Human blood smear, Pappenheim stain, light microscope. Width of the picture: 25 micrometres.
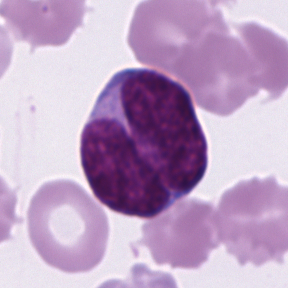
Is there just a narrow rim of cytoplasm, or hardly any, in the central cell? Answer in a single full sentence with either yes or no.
Yes, the cell has scant cytoplasm, no more than a thin rim.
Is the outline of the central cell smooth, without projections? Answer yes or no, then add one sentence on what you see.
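Yes. The cell outline is smooth and rounded, with no projections from the surface.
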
